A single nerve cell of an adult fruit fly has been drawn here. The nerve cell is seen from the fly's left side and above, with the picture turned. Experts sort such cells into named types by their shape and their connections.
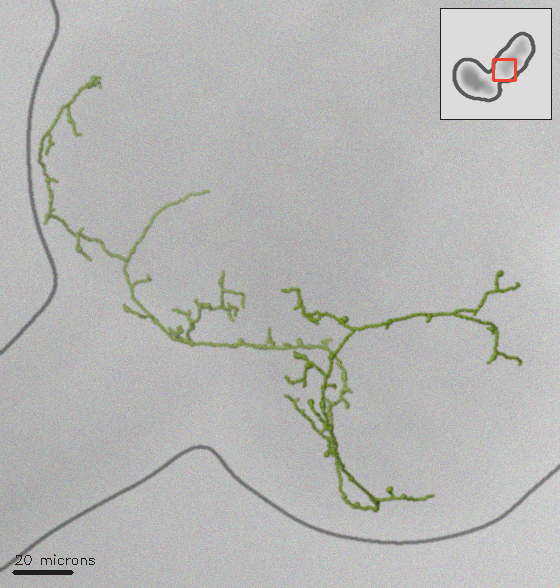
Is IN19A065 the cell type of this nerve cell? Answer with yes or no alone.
no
